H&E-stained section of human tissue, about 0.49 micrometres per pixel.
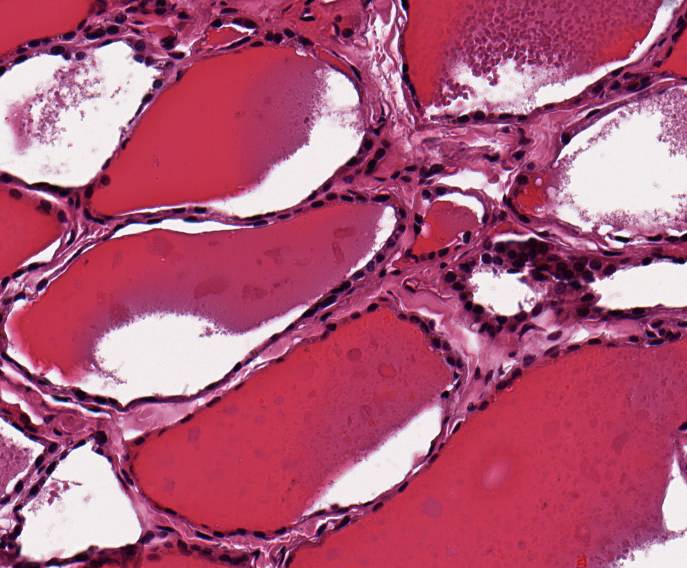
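Thyroid: large, closed, rounded to oval follicles fill the field, packed against one another. Each, I note, is lined by a single layer of flattened cells whose dark, elongated nuclei lie parallel to the follicle wall. Just right of centre, between the large ones, sits a cluster of smaller follicles.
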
